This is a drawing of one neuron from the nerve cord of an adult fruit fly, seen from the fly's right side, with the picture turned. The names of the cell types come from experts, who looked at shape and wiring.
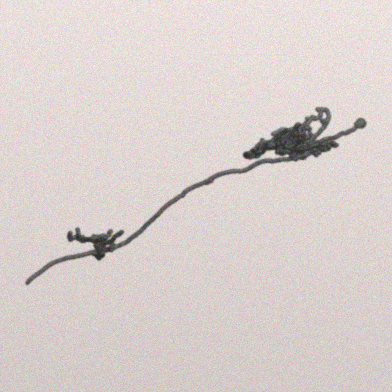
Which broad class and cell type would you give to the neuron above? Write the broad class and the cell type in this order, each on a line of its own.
ascending neuron
ANXXX071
